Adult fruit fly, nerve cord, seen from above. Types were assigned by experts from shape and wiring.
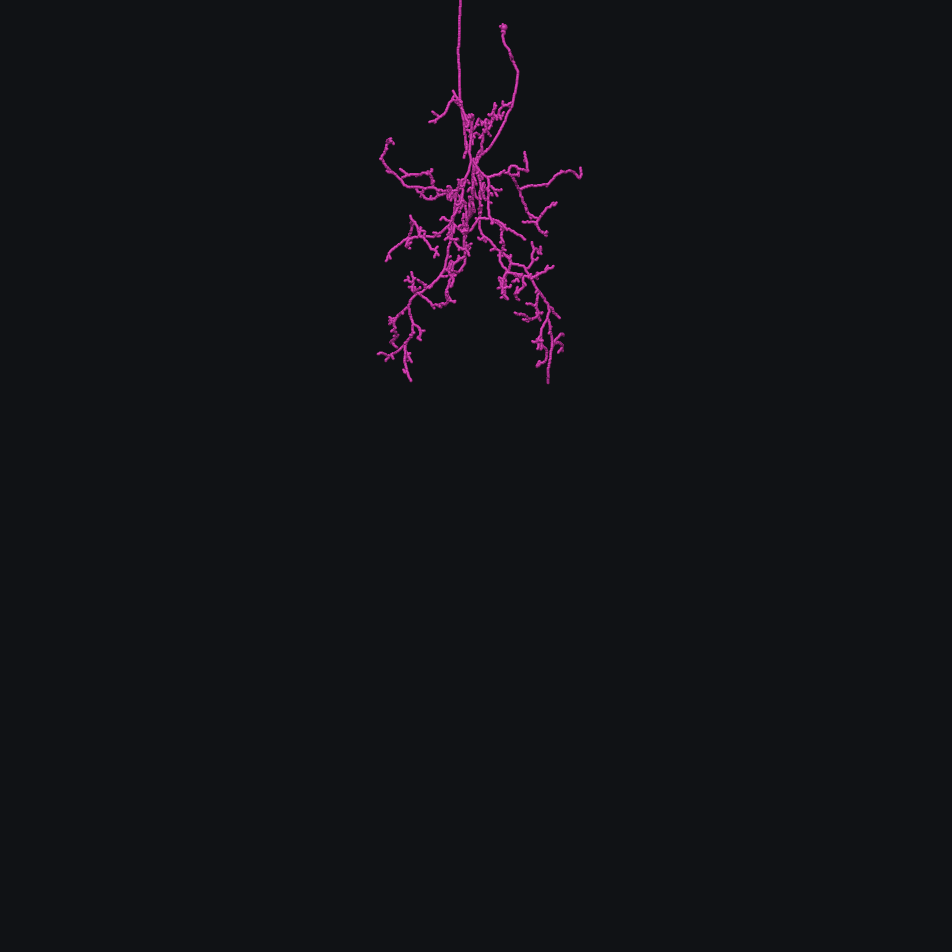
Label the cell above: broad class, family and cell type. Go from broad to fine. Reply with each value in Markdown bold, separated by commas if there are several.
**ascending neuron**, **hemilineage 08B**, **AN08B048**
